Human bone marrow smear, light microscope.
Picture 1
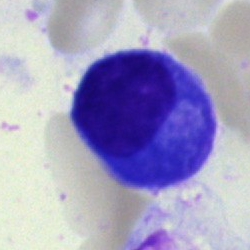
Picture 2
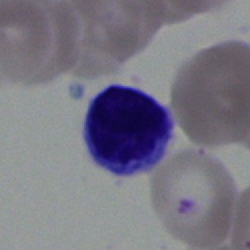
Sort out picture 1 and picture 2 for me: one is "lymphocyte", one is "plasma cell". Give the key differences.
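Picture 1: plasma cell. Picture 2: lymphocyte. Cytoplasm: plasma cell, a moderate amount, deep blue, widest at lower right; lymphocyte, only a thin paler blue rim along the lower edge.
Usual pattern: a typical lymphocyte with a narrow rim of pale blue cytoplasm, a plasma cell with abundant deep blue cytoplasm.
Nucleus: fills almost the whole lymphocyte; in the plasma cell, dark, dense blue-purple throughout.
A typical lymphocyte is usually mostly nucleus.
Lymphocyte chromatin dense and deep blue-purple; no nucleolus seen.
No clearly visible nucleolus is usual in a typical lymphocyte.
Plasma cell: paler area in the cytoplasm right beside the nucleus, on its right side. Outline: plasma cell round to slightly oval, smooth, no surface projections; lymphocyte roughly round with a few slightly flattened, angular sides. Granules: none visible in either.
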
